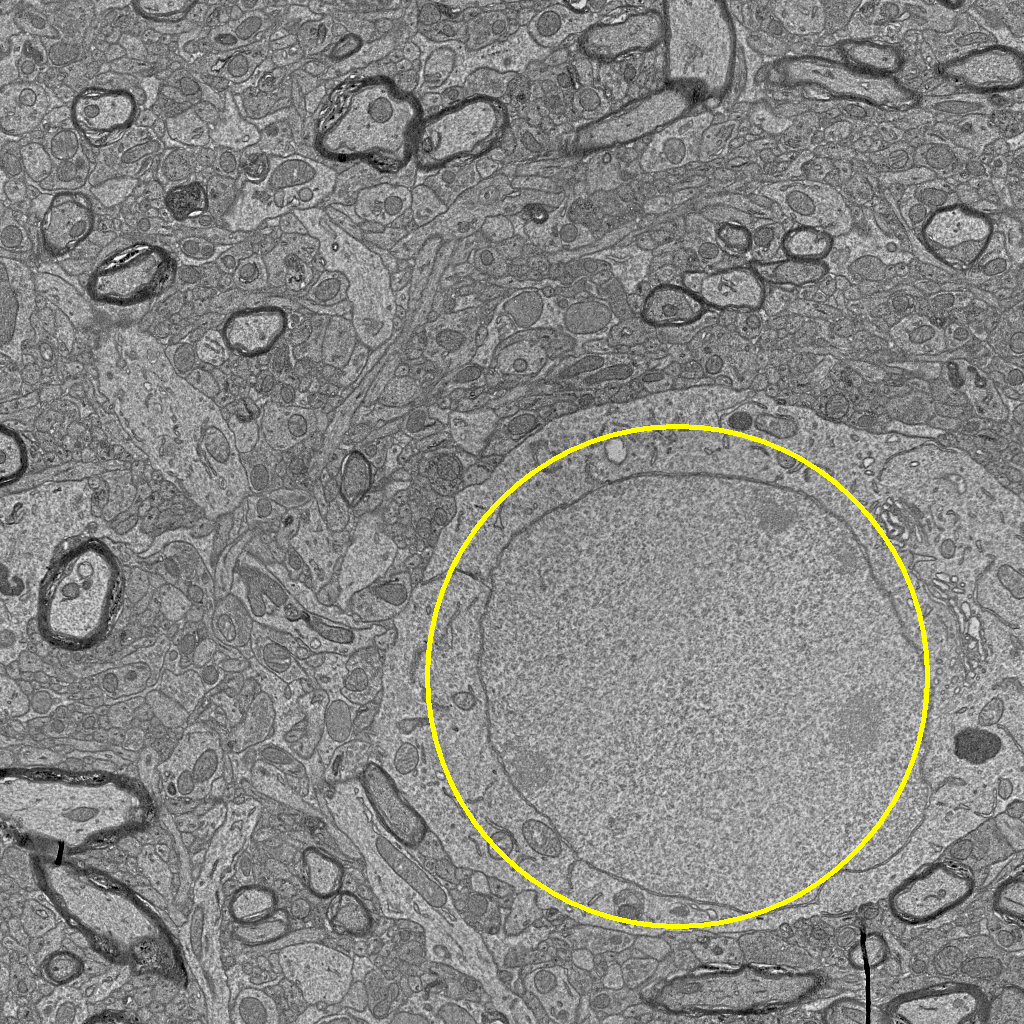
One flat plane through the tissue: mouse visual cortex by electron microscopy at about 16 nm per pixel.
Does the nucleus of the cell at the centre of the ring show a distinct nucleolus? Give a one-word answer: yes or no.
No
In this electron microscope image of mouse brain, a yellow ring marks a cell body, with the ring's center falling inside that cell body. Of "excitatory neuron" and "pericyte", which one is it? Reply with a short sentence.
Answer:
It is an excitatory neuron at the center of the ring.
